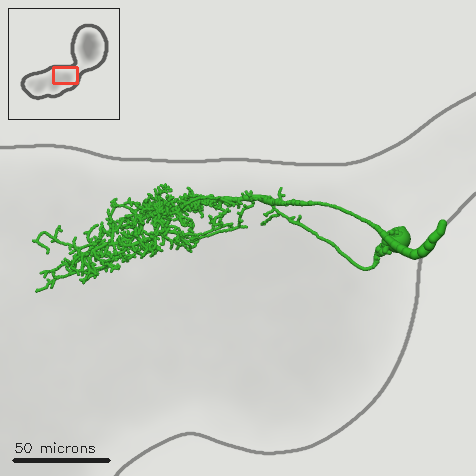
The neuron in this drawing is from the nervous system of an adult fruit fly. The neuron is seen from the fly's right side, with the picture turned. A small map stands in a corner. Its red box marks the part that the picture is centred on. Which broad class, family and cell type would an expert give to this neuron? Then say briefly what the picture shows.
This is a motor neuron of the nerve cord. The family is hemilineage 16B. The cell type is MNnm13. By the scale bar it is about 200 microns wide in this view. Dozens of branch ends can be seen.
